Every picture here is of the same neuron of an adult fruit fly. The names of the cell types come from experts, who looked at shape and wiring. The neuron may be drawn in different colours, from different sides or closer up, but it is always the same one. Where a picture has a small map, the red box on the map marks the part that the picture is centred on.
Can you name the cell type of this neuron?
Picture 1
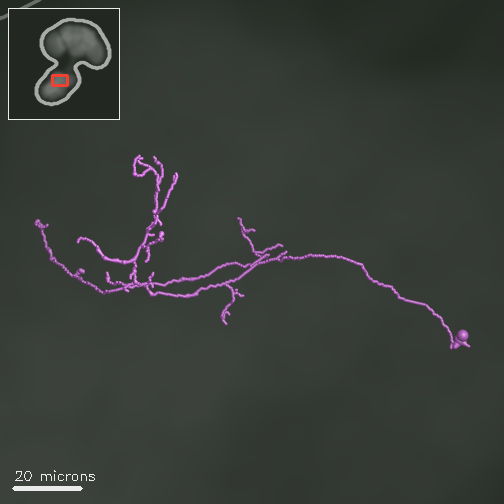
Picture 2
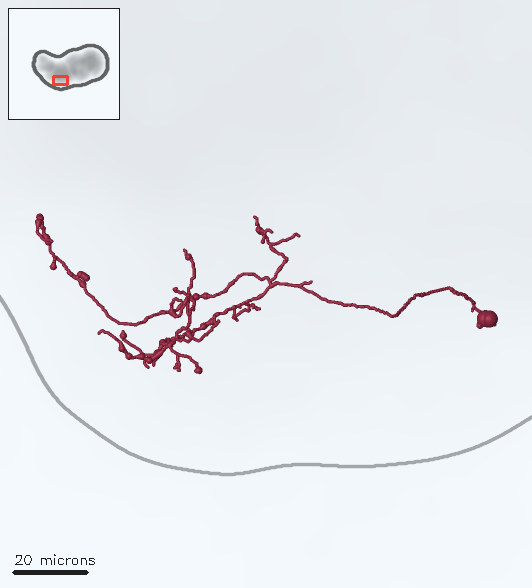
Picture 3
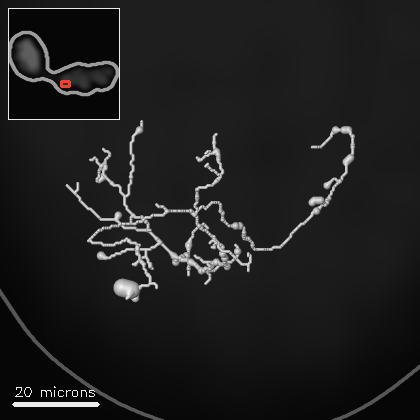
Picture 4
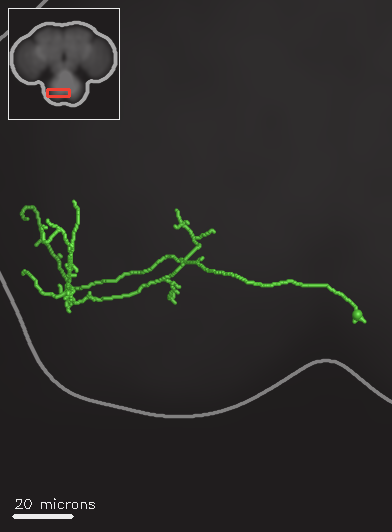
IN14A110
